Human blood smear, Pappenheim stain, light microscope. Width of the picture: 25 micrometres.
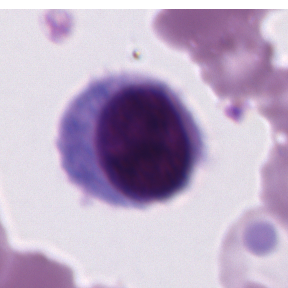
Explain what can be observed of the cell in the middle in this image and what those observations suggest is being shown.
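Size first: the cell measures about 12 micrometres across. The nucleus is round to oval with no indentation, sits toward the right of the cell and fills about 60% of its area. Its chromatin is dark purple and densely clumped. Most of the cytoplasm lies on the left side of the nucleus. Small blunt bumps project from the cell's surface. This is a hairy cell.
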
